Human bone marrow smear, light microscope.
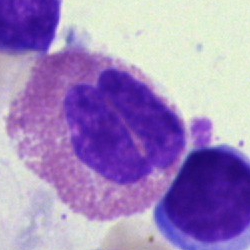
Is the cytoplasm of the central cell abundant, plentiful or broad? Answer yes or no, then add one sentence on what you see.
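Yes. The cytoplasm is abundant and pink-lilac.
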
